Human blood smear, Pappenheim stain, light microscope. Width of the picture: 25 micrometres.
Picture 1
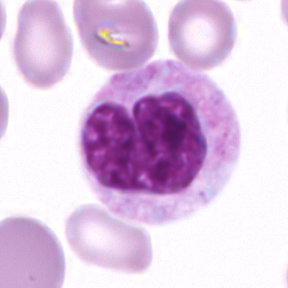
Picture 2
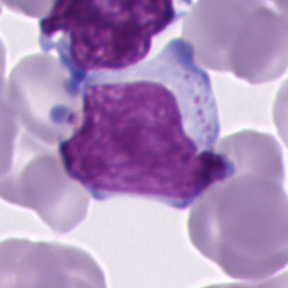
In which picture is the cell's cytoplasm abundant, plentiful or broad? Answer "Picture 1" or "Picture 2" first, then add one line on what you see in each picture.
Picture 1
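Picture 1: The cytoplasm forms a wide rim that is pale pink-lilac.
Picture 2: The nucleus fills most of the cell and has an irregular, angular shape.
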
